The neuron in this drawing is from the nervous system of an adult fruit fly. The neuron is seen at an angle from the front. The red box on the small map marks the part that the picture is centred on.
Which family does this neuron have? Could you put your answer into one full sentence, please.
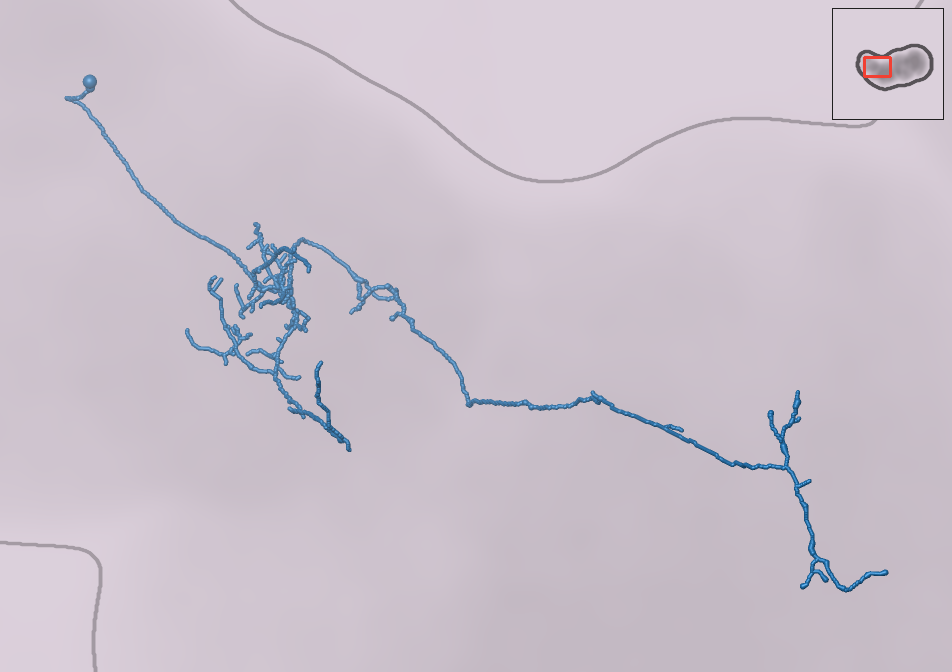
It is hemilineage 07B which is the family of the neuron.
